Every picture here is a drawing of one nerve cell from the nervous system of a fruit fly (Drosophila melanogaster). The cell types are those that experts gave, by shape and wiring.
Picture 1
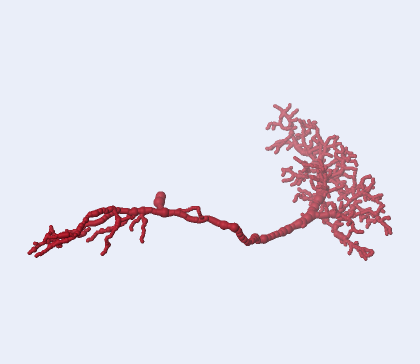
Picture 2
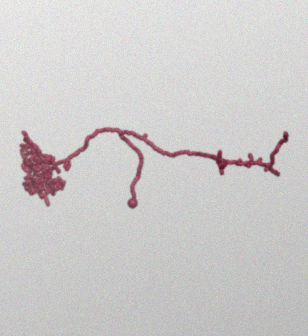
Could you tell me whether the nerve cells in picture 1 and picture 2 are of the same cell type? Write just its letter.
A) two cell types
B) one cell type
A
